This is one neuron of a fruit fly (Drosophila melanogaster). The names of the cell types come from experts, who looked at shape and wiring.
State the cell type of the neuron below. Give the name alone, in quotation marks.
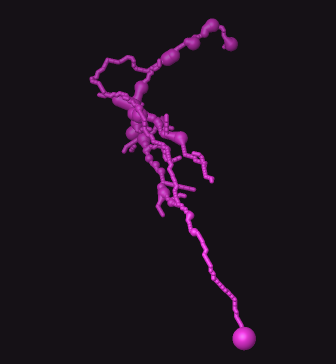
"Dm2"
